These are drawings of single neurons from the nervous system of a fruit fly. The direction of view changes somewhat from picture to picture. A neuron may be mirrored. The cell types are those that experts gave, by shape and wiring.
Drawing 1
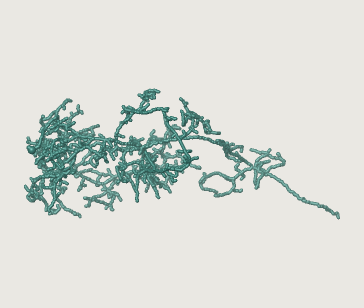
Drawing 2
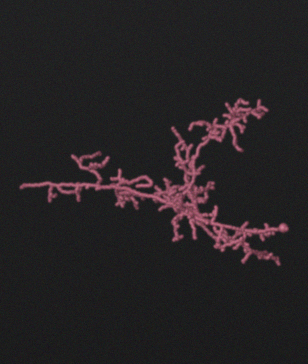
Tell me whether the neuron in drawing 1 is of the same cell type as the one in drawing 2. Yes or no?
no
